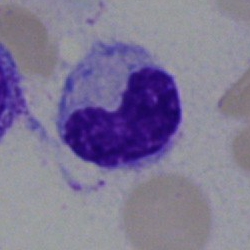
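Band neutrophil. The nucleus is kidney-shaped, its indentation facing the upper left, and its chromatin is dense, dark purple and clumped. The pale greyish-blue cytoplasm lies mostly to the upper left of the nucleus.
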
